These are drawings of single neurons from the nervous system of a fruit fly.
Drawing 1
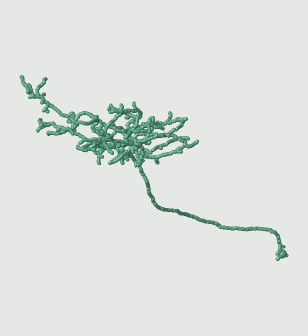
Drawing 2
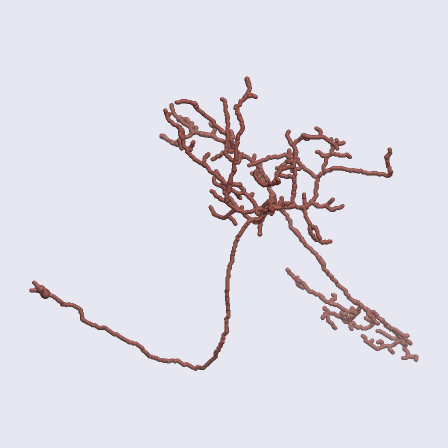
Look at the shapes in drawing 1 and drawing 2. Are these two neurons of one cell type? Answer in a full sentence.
They are of the same cell type.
